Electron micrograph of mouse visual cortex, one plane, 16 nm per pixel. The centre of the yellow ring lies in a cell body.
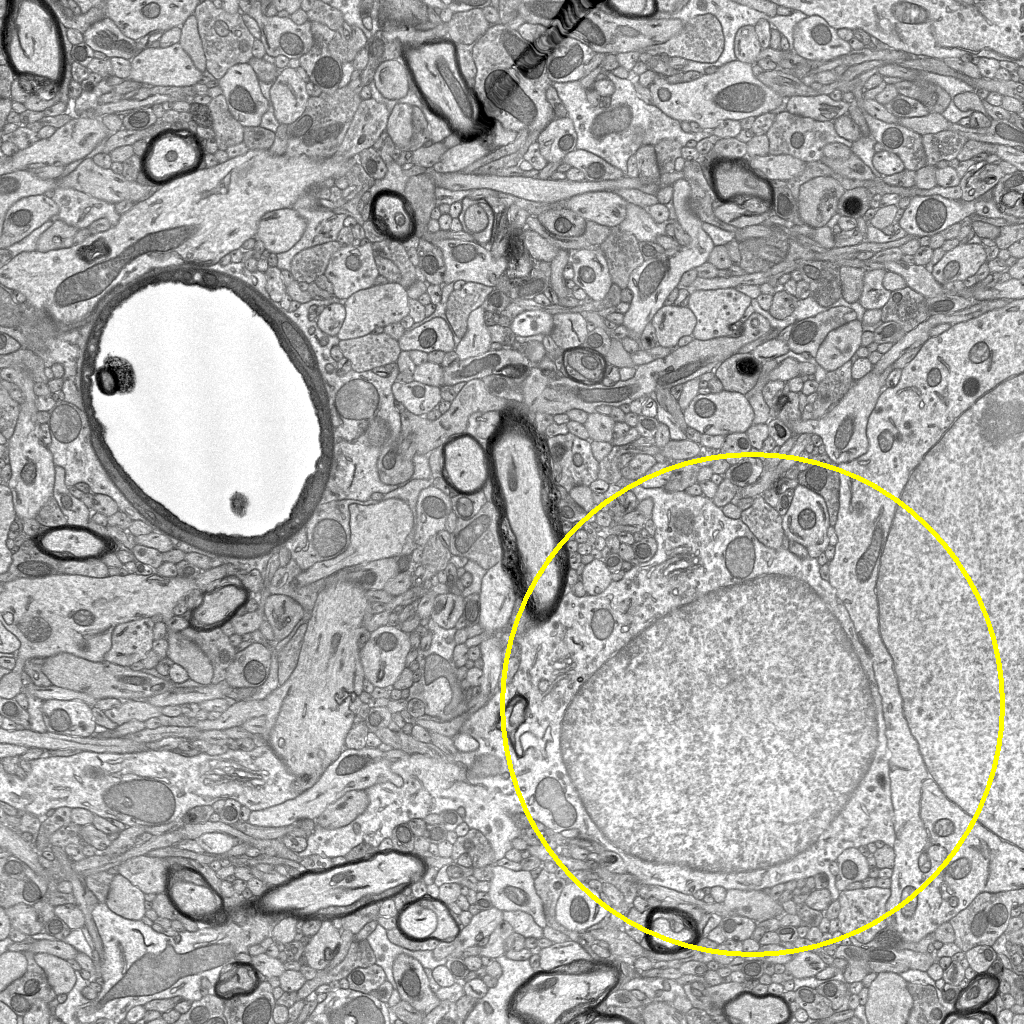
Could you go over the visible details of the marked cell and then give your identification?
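The large, rounded nucleus lies with its whole outline inside the ring. Its nuclear envelope is smooth, lacking deep infoldings. Chromatin is finely granular and evenly distributed, without large dark clumps along the envelope. Pale cytoplasm is broadest on the upper-left side of the nucleus. The marked cell is an astrocyte.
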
